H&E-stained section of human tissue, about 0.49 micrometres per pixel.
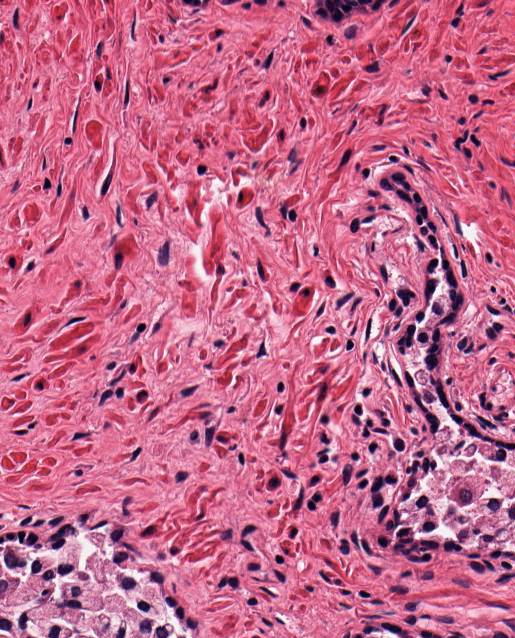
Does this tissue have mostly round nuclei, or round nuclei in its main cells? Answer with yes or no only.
No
